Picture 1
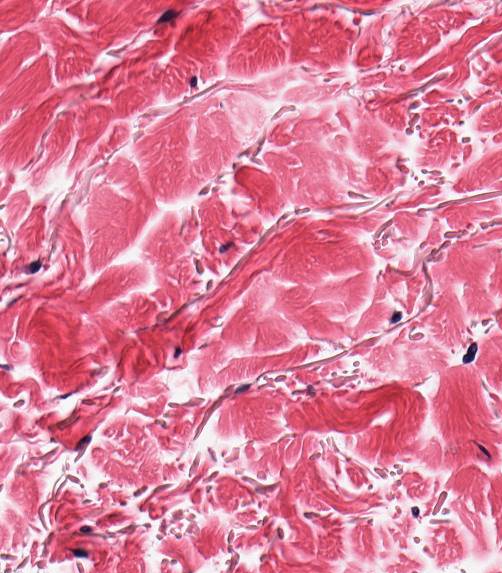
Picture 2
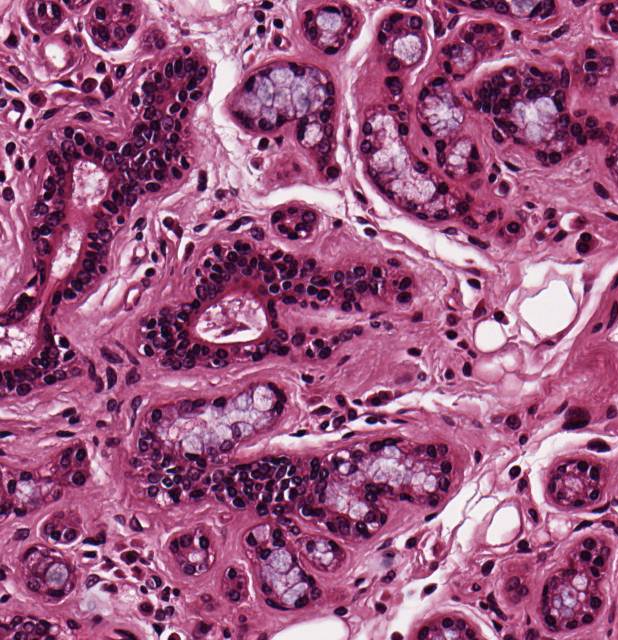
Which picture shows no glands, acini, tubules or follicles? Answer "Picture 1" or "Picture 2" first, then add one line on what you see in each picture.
Picture 1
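What picture 1 shows: No epithelium, glands or fat cells are present anywhere in the field.
What picture 2 shows: Many rounded clusters of mucous cells with pale, foamy, grey-blue cytoplasm are scattered across the whole field.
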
